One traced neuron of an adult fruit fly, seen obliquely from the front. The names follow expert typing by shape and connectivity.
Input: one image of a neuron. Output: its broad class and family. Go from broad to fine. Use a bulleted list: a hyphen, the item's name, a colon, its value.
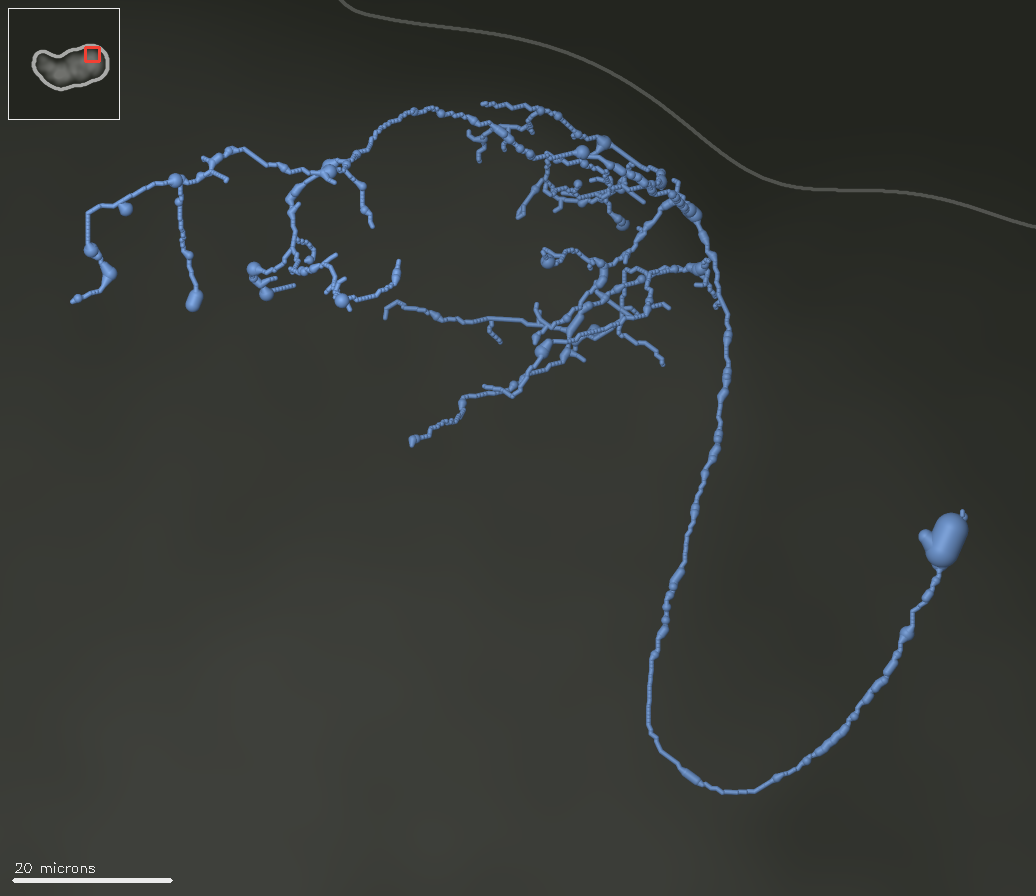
- broad class: central-brain intrinsic neuron
- family: hemilineage VPNl&d1_dorsal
